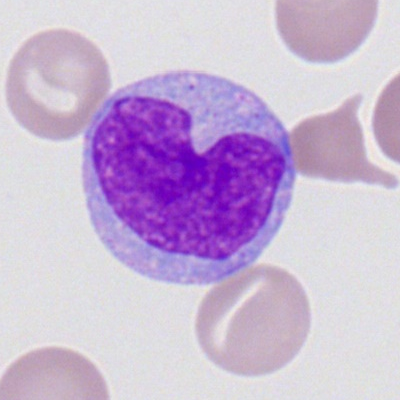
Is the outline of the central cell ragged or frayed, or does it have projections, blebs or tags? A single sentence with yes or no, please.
No, the cell lacks a rough edge; its outline is smooth.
